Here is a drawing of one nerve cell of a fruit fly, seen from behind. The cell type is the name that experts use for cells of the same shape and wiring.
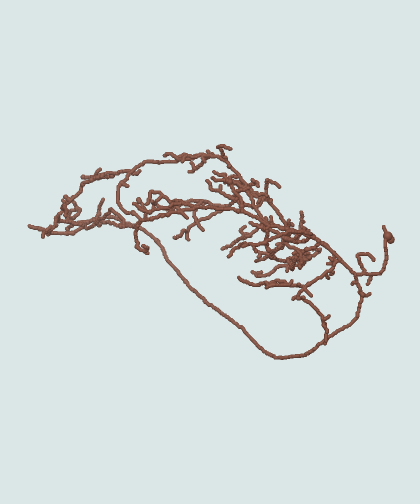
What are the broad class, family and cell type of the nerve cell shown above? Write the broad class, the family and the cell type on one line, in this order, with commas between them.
central-brain intrinsic neuron, hemilineage LHl2_dorsal, CB3357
